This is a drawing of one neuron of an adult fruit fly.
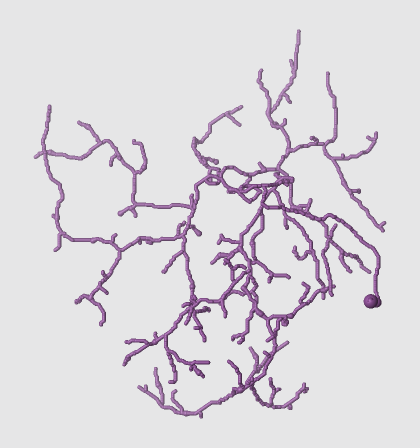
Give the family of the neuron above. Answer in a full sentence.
The family is Li.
